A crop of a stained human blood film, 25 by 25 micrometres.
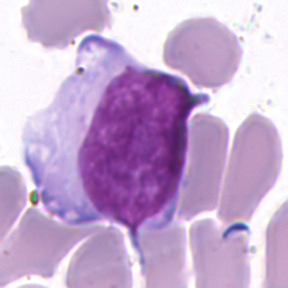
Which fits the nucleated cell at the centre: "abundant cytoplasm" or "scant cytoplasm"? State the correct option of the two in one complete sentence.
This cell has a broad area of cytoplasm.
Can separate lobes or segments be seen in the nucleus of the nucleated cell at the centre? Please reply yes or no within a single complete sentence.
No, there is a single compact nucleus in this cell, round, oval or kidney-shaped.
